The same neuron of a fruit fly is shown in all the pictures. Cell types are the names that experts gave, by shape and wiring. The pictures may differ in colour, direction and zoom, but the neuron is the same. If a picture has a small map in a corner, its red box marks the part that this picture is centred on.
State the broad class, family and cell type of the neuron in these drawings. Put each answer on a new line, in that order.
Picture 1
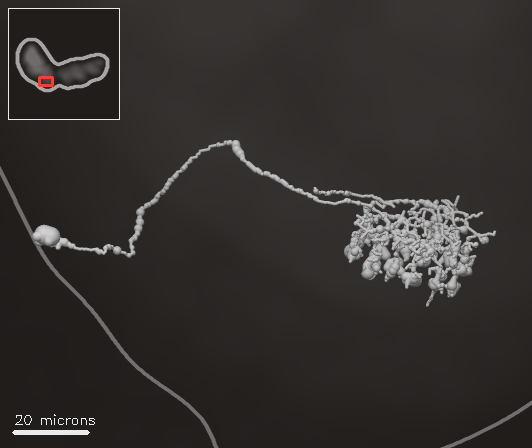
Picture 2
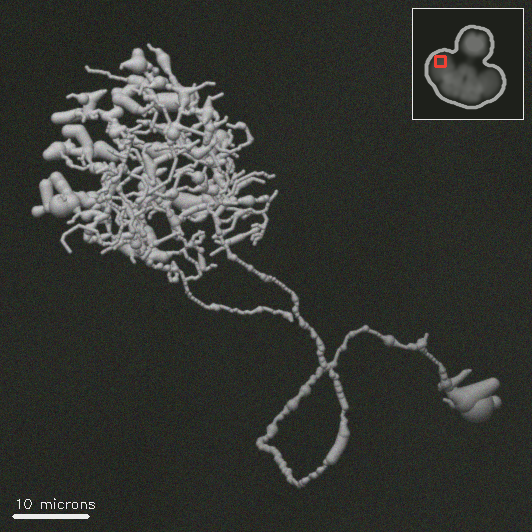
optic-lobe intrinsic neuron
Dm
Dm4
